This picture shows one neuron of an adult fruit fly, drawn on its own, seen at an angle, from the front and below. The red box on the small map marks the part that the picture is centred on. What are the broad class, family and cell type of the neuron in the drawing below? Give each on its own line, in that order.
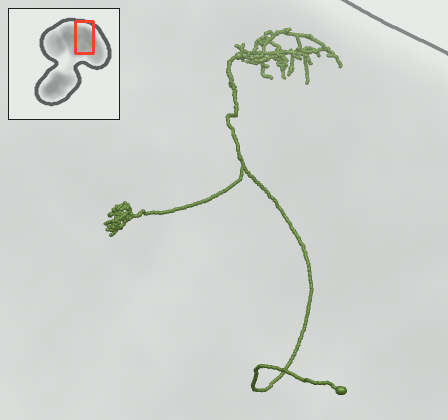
central-brain intrinsic neuron
hemilineage LALv1_dorsal
SA2_c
